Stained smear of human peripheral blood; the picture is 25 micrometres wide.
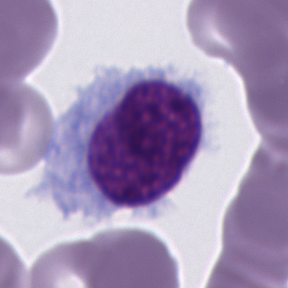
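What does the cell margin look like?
Ragged, with many fine hair-like projections.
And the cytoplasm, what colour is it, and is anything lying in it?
It is pale blue, and I see neither granules nor vacuoles.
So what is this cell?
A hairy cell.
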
